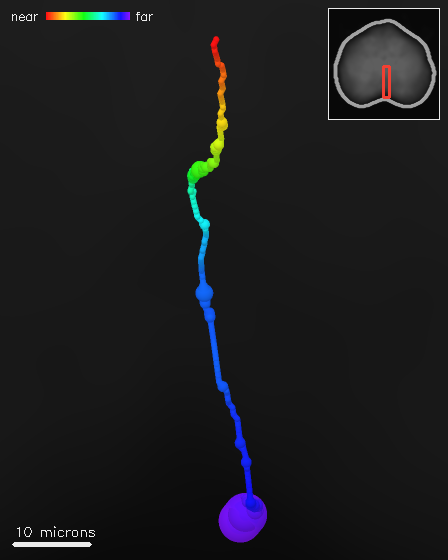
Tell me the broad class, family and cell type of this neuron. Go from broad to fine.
ascending neuron; hemilineage 27X; AN27X021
